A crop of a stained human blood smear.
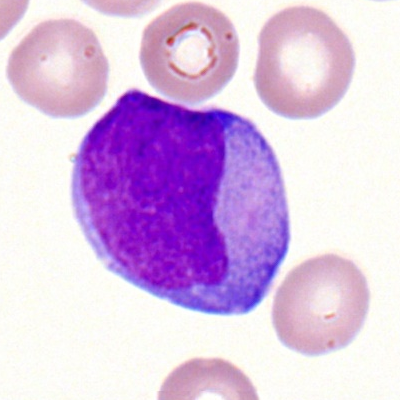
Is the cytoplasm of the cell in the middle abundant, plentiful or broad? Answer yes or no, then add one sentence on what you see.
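Yes. The cytoplasm forms a broad zone on one side rather than a thin rim.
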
